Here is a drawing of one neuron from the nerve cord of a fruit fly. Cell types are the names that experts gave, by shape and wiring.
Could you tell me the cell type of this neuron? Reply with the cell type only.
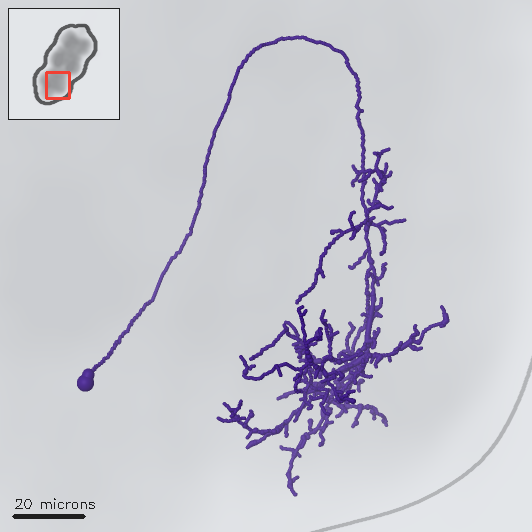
IN12B026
